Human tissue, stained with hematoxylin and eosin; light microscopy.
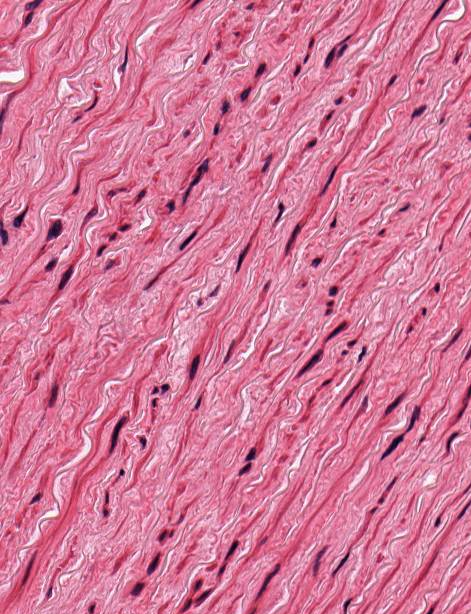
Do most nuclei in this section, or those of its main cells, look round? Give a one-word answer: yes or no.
No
